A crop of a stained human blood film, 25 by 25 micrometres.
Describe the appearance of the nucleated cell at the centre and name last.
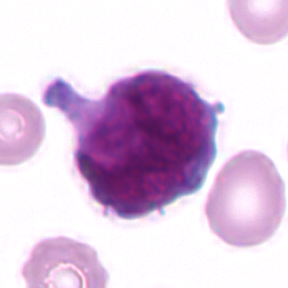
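Off the upper left there's a single blunt, knob-like projection, paler and more bluish than the nucleus. Tiny pointed projections dot the right and lower edges. The nucleus takes up almost the whole cell. This is an atypical promyelocyte.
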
